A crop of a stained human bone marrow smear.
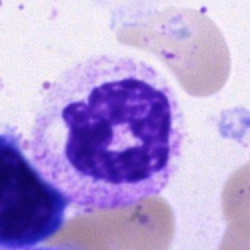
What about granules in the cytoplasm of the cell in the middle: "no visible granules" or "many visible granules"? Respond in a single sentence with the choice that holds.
Many visible granules are held in the cell's cytoplasm.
